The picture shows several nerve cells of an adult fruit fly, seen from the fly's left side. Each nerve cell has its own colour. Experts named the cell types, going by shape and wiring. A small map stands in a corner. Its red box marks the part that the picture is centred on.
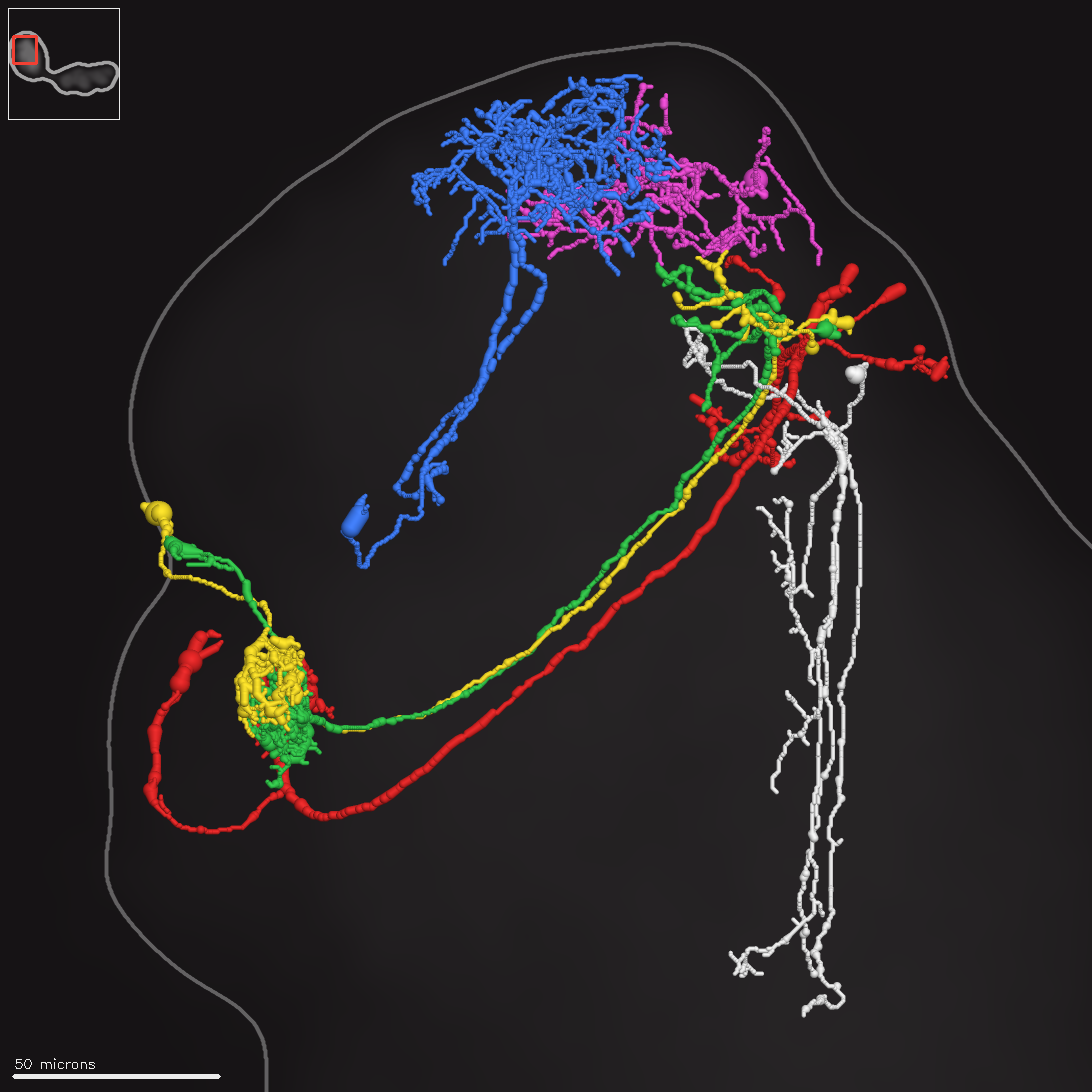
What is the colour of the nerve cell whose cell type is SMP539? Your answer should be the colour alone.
magenta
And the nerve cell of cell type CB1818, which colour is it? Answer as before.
white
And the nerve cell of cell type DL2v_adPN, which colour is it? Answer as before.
green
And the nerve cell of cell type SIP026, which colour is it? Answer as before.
blue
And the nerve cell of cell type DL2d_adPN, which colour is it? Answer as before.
yellow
